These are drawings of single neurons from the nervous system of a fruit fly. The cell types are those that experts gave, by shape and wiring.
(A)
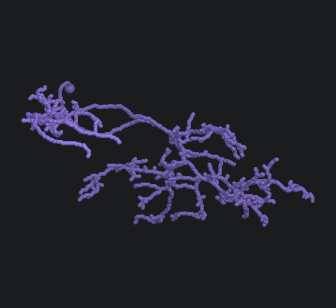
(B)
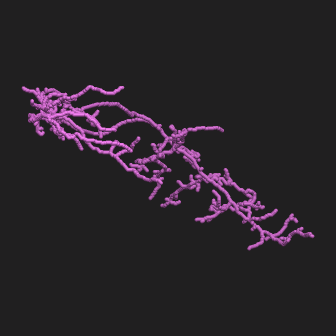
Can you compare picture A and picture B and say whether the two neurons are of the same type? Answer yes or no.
yes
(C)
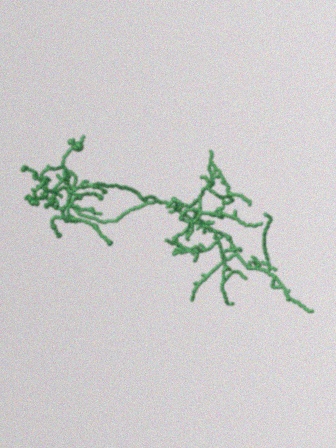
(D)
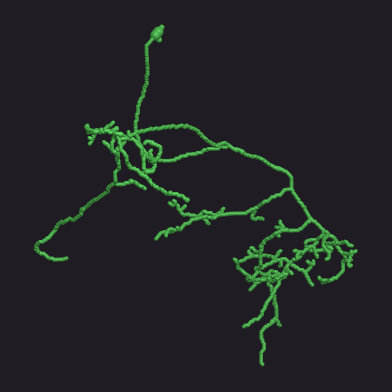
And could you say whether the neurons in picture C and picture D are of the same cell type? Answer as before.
no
